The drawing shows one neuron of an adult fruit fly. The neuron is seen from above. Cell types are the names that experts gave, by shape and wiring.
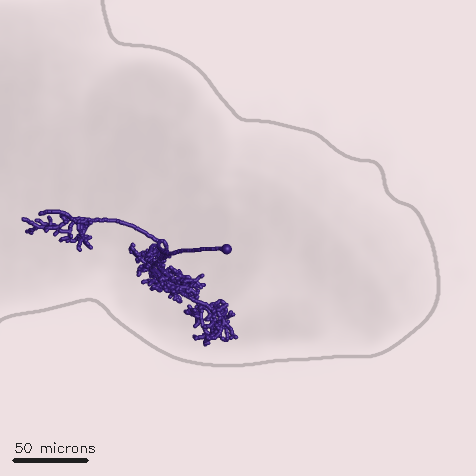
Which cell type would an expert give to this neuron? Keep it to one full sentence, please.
The neuron here is of the cell type LPLC4.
